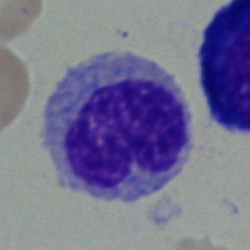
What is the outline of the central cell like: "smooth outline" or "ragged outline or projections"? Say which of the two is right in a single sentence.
The outline of the cell is rough, not smooth.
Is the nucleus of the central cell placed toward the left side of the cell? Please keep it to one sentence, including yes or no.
No, toward the right of the cell is where the nucleus sits.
